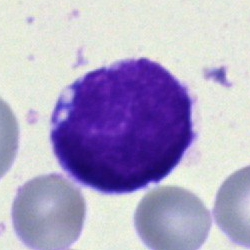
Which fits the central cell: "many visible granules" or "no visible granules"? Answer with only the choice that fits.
No visible granules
